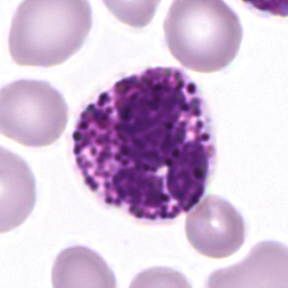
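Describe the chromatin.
Dense, staining deep purple.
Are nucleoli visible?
No, none can be seen in the nucleus.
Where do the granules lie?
Coarse, round, dark purple granules lie in the cytoplasm, some also over the nucleus.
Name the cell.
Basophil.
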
